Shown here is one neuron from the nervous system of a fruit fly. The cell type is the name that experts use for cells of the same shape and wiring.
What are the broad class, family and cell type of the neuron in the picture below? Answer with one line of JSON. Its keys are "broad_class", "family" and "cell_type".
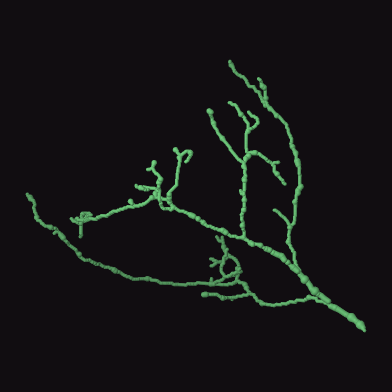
{"broad_class": "sensory neuron entering the nerve cord", "family": "class mechanosensory proprioceptive", "cell_type": "SNpp45"}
